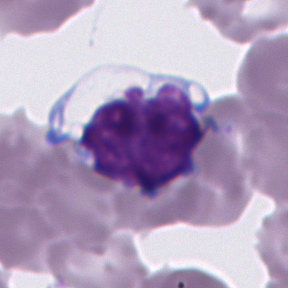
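Typical lymphocyte in a stained blood smear. Notice the notch in the top edge of the nucleus, giving it a two-lobed, heart-like outline. The chromatin is dark purple and clumped, with scattered paler patches. The almost colourless cytoplasm, edged by a thin blue line, sits mainly above and to the upper left of the nucleus.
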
